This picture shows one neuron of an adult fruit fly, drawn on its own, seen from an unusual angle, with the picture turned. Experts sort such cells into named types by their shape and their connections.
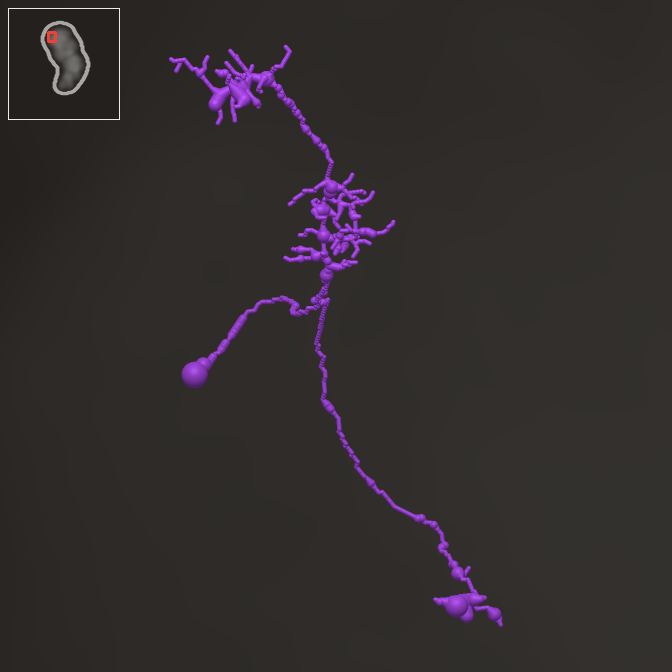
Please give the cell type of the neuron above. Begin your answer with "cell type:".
cell type: T2a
